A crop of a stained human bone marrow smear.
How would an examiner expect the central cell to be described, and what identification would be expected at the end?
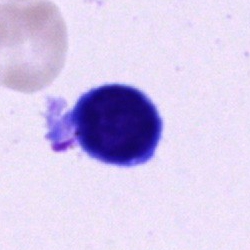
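Outline first: round. Chromatin next: dense, stained a deep blue-purple. Cytoplasm is scant, with hardly any rim visible around the nucleus. No granules can be seen within the cell. Conclusion: a lymphocyte.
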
